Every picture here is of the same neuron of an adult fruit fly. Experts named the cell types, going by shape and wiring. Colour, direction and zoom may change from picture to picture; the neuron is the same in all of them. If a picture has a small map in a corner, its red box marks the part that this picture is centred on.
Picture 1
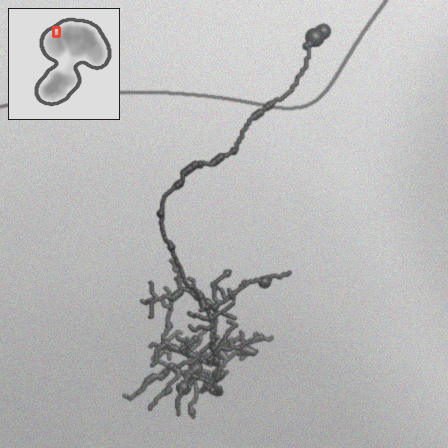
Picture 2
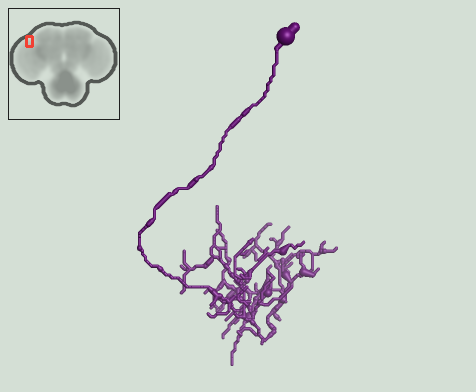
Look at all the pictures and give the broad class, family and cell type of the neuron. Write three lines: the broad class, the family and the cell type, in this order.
optic-lobe intrinsic neuron
Mi
Mi17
